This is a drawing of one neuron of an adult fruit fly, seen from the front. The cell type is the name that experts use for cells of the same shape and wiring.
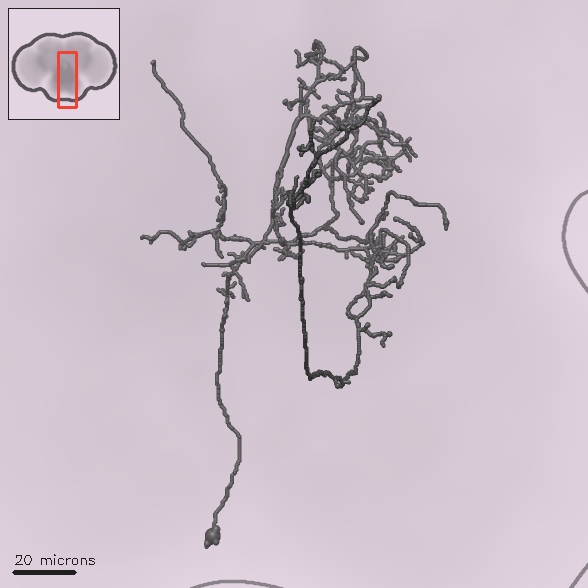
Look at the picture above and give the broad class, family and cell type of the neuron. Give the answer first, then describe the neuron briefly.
This is an ascending neuron. The family is hemilineage 06B. The cell type is AN06B046. From top to bottom in the picture it spans about 170 microns. The picture shows dozens of branch ends.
